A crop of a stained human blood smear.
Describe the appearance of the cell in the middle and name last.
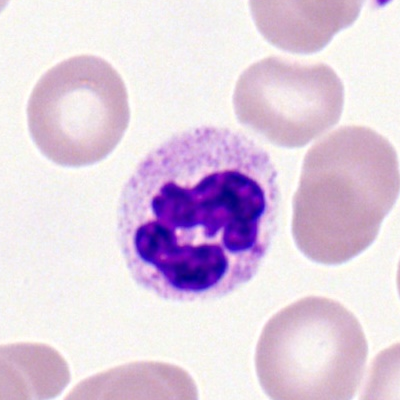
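The nuclear lobes curve around a small pale patch near the centre of the cell. Their chromatin is dense, dark purple and coarsely clumped. A moderate amount of pale pinkish-lilac cytoplasm surrounds the nucleus, with fine lilac granules scattered evenly through it. The cell is a segmented neutrophil.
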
